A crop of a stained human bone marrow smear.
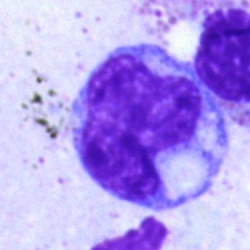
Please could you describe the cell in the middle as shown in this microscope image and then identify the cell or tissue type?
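Roughly round, this one, with a notch cut into the lower right side of the nucleus. Tucked into that notch is a clear pale patch of cytoplasm, and there aren't any distinct granules anywhere in the cytoplasm. It's a monocyte.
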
